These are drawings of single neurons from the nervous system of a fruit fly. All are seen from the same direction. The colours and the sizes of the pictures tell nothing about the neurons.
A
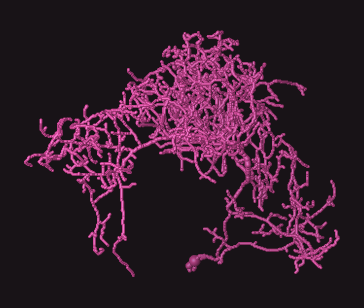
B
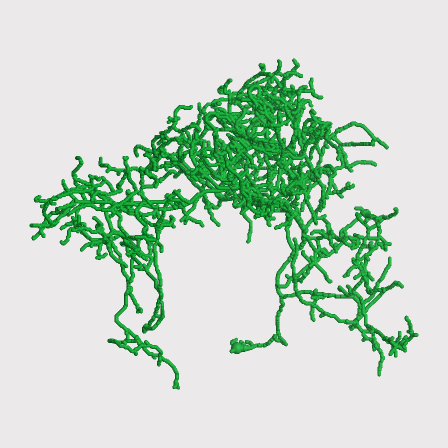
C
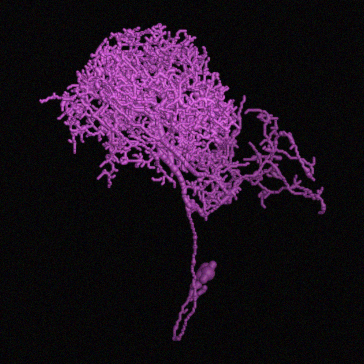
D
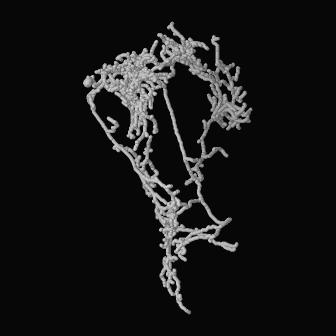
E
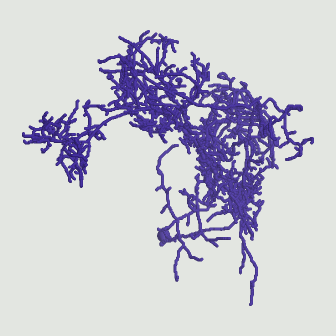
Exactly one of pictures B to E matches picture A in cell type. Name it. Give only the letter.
B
